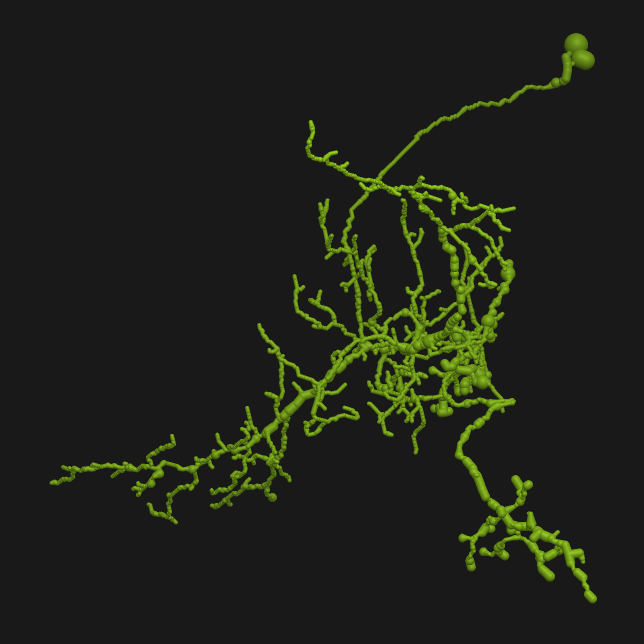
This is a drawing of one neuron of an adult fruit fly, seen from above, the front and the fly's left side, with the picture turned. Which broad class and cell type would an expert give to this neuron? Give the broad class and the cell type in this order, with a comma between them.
central-brain intrinsic neuron, IB060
